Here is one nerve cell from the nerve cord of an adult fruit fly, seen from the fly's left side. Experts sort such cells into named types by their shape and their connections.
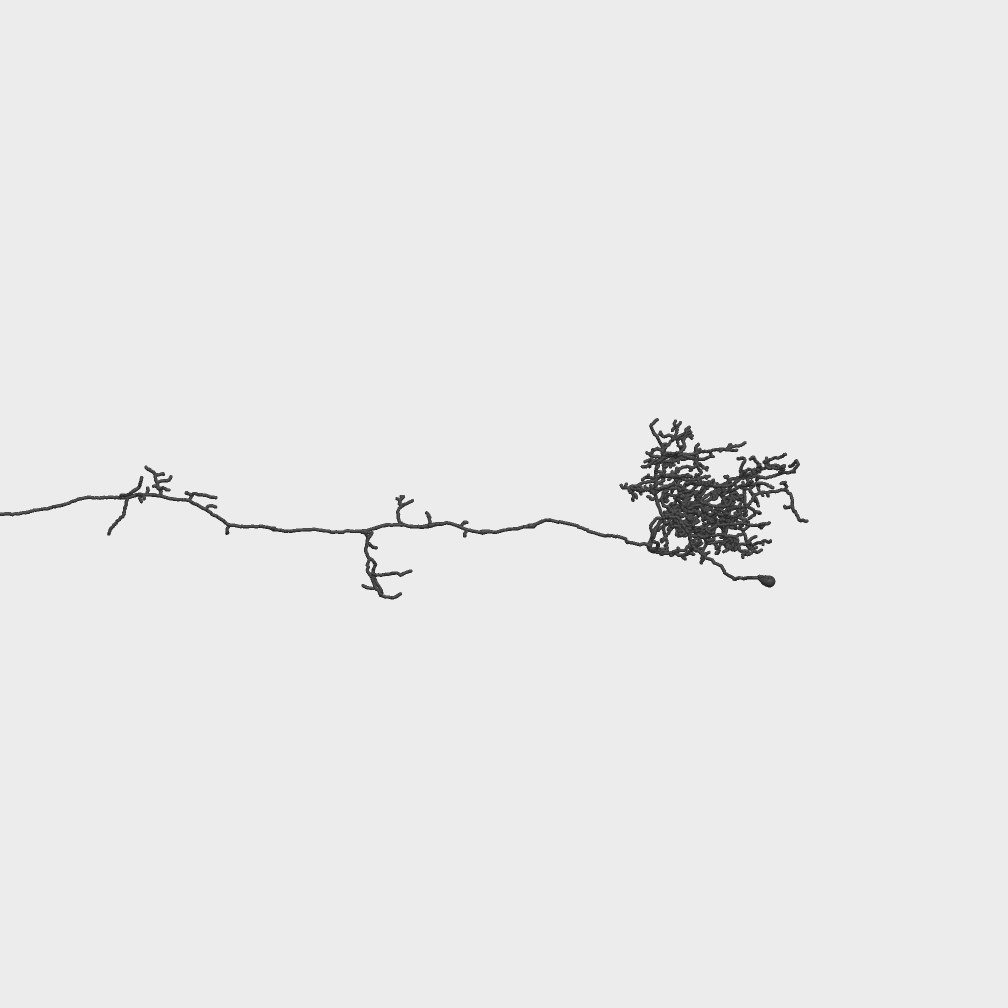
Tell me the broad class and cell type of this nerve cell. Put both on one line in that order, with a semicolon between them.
ascending neuron; ANXXX049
